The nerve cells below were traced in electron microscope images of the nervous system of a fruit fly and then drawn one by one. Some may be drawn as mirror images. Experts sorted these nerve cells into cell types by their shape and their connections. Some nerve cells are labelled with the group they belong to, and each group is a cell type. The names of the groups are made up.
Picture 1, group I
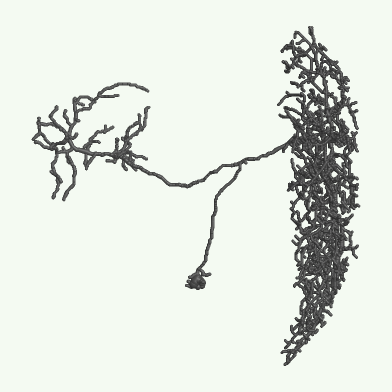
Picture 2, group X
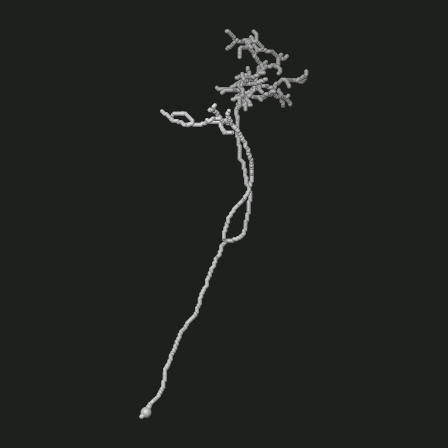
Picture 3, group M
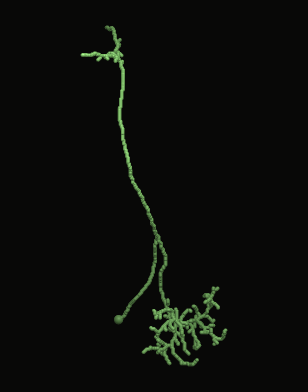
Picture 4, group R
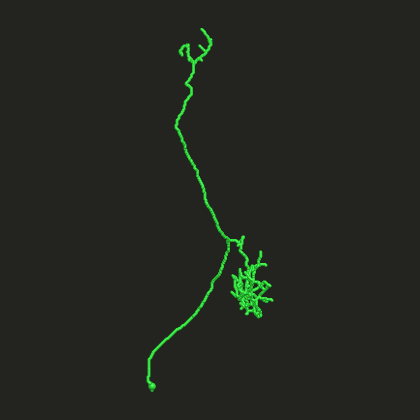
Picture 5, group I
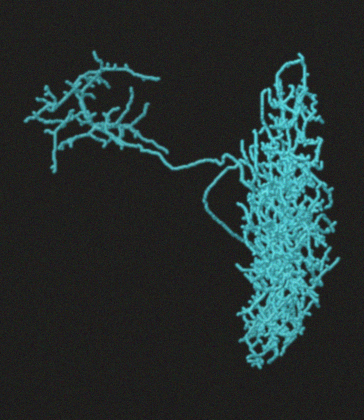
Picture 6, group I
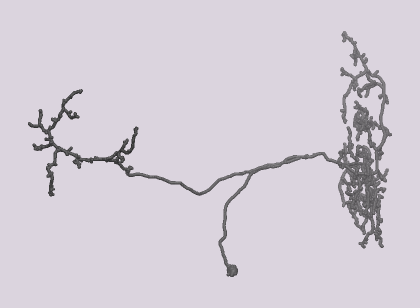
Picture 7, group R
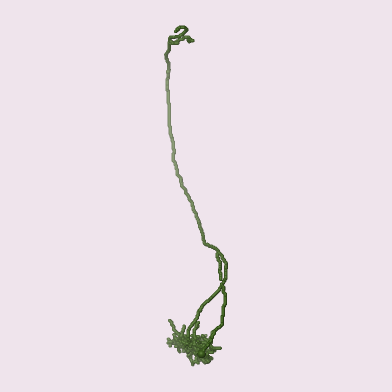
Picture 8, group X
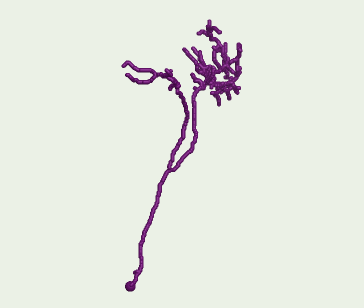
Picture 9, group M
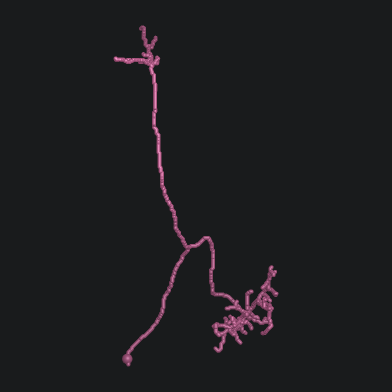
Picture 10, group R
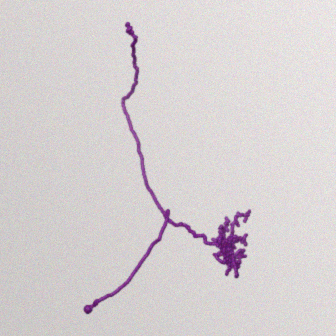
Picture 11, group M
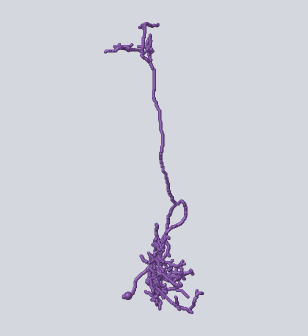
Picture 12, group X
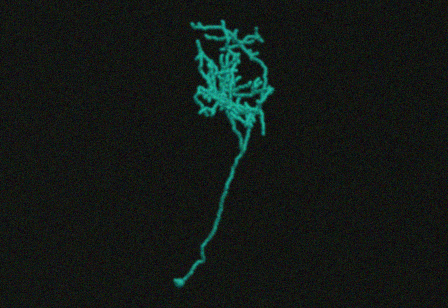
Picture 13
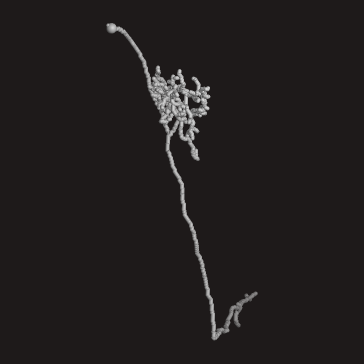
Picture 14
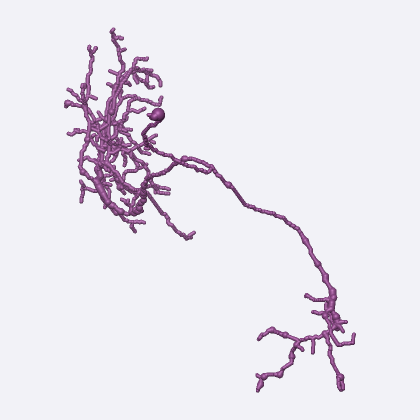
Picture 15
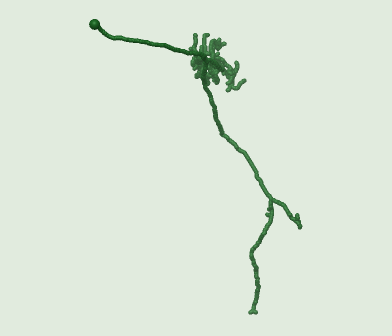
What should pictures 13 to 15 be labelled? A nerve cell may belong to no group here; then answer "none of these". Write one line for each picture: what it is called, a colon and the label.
13: group R
14: group X
15: group R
